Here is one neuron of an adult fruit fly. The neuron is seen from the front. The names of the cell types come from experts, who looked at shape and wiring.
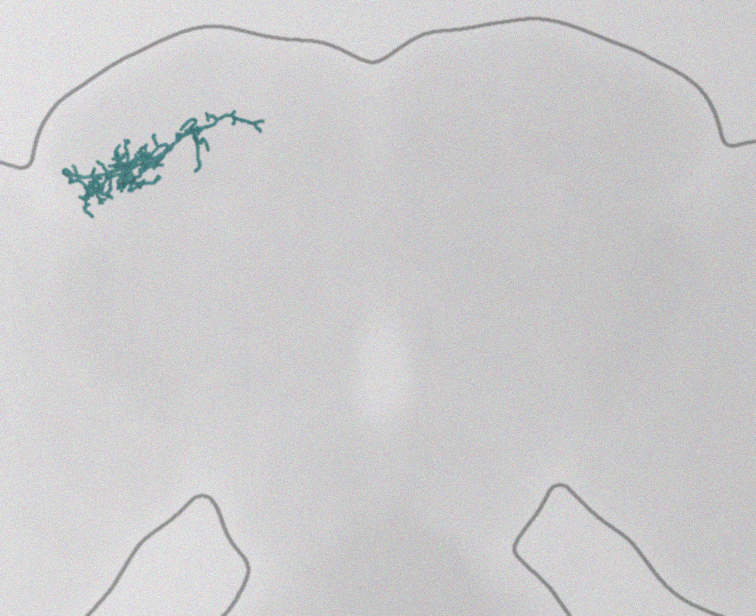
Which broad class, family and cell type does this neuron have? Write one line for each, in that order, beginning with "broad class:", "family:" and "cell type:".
broad class: central-brain intrinsic neuron
family: hemilineage SLPp&v1_posterior
cell type: LHPV4g2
